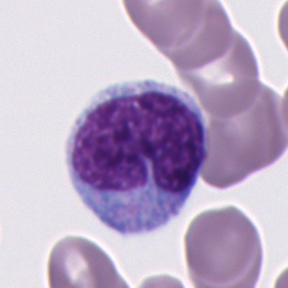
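Monocyte, the nucleated cell at the centre of a stained human peripheral blood smear, light microscopy. Cell outline round. Narrow cleft cuts into the nucleus from its lower edge. Nucleus in upper part of cell; most cytoplasm lies below it. Chromatin patchy: dark clumps separated by paler gaps.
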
